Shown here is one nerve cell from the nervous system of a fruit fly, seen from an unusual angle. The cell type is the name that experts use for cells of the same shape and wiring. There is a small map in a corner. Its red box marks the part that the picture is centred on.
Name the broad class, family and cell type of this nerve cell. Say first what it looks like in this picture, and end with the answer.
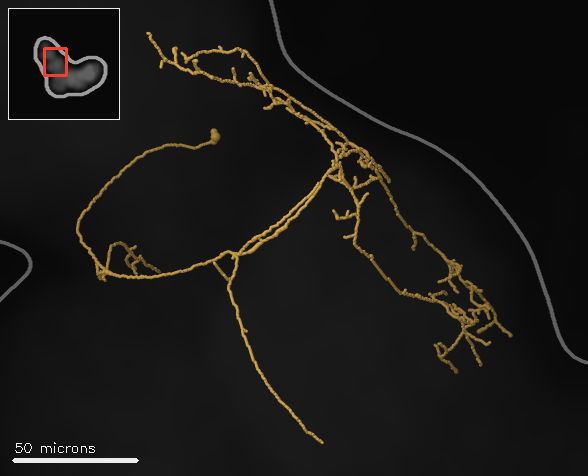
By the scale bar it is about 180 microns wide in this view. Dozens of branch ends can be seen. This is a nerve-cord intrinsic neuron. The family is hemilineage 19B. The cell type is IN19B083.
